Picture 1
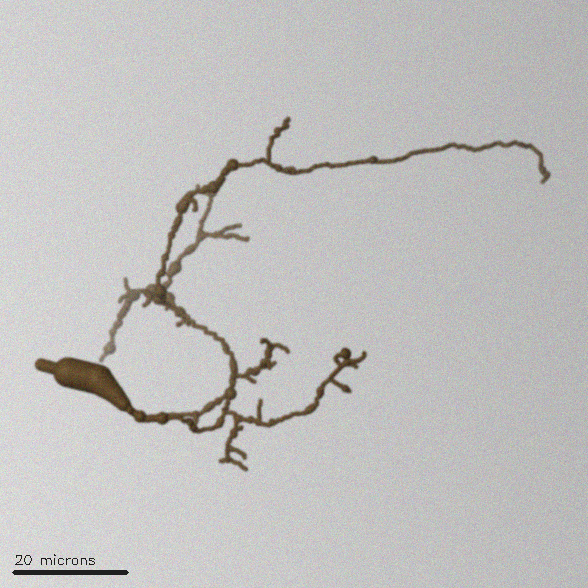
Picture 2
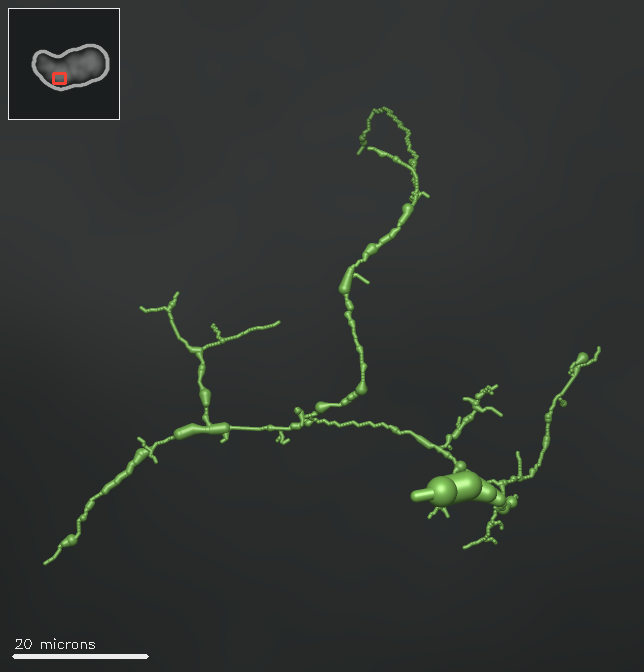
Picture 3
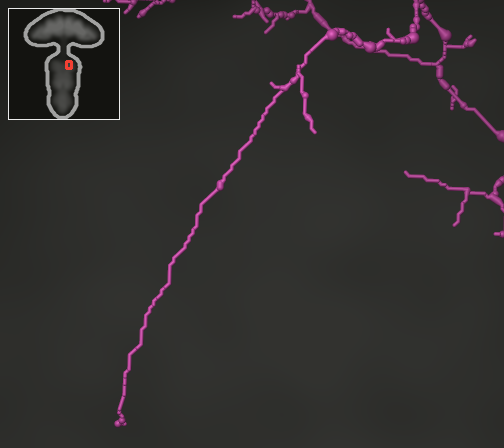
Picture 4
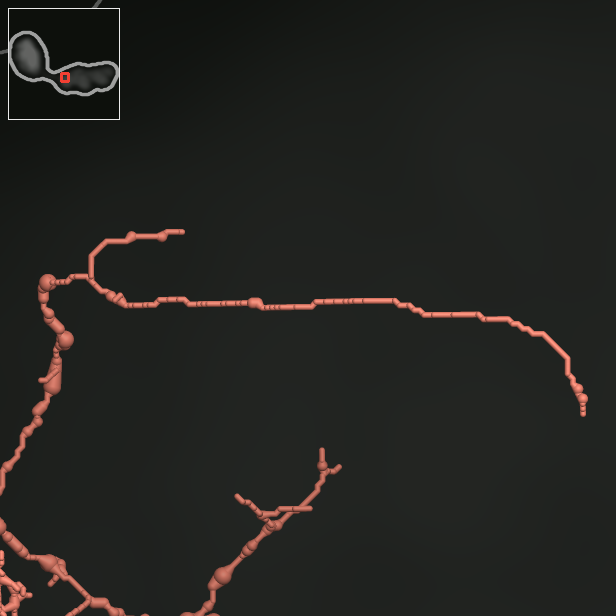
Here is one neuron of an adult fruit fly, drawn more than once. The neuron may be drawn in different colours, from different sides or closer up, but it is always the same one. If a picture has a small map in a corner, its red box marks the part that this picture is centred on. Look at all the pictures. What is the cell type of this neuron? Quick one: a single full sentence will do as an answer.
This neuron belongs to the cell type Ta depressor MN.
